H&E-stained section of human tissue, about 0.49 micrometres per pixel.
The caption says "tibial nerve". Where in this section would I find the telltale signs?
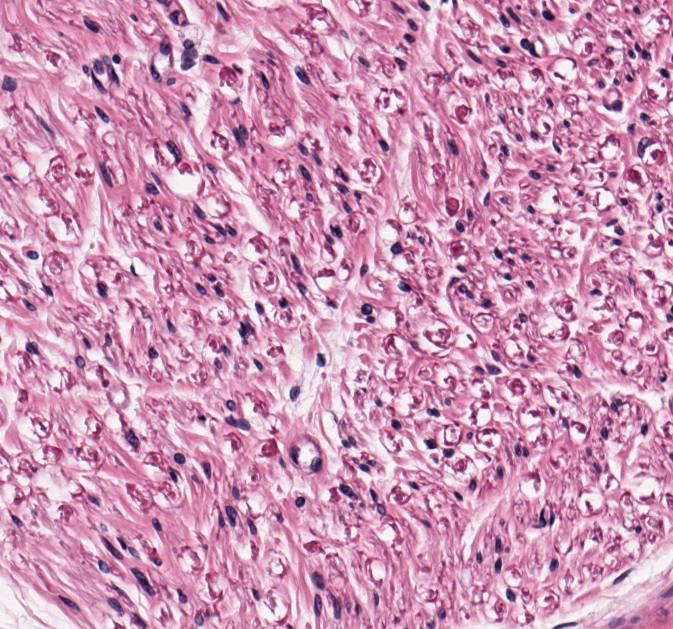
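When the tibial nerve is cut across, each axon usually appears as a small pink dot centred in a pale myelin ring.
Many round profiles here match that: a small pink central dot surrounded by a pale or clear ring.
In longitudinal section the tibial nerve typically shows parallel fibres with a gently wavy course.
The lengthwise fibres on the left agree, being wavy rather than straight.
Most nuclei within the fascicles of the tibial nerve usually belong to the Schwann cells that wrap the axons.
The nuclei scattered among the fibres here are small, dark, and elongated or wavy. No epithelium or glands appear anywhere in the field.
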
